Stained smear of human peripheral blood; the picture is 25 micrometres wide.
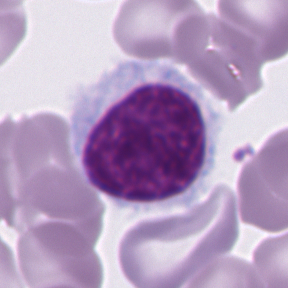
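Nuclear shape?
Oval, smooth outline, no indentation; about 11 by 10 micrometres.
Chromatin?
Moderately clumped, mottled in dark and lighter patches.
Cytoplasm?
Pale greyish-blue, no visible granules.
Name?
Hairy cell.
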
